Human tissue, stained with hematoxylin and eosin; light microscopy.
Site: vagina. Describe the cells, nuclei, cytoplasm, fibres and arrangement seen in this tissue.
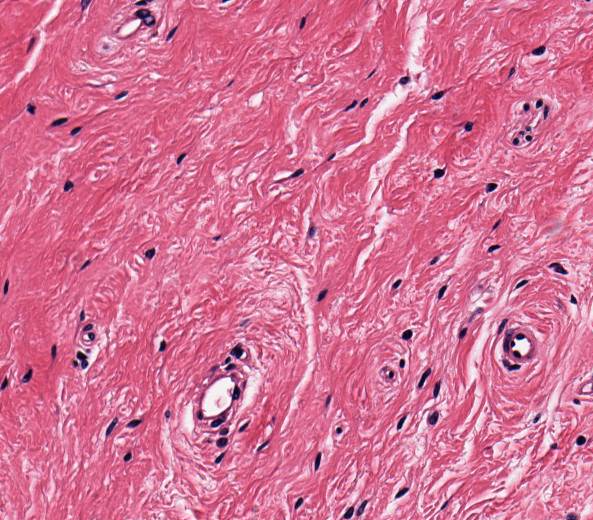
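Dense pink collagen throughout; no epithelium anywhere. Stromal nuclei sparse, small, dark, mostly slender spindle or oval, scattered singly. Stromal cytoplasm indistinguishable from surrounding collagen. Vessel, lower centre: several plump dark nuclei crowded around its lumen.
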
